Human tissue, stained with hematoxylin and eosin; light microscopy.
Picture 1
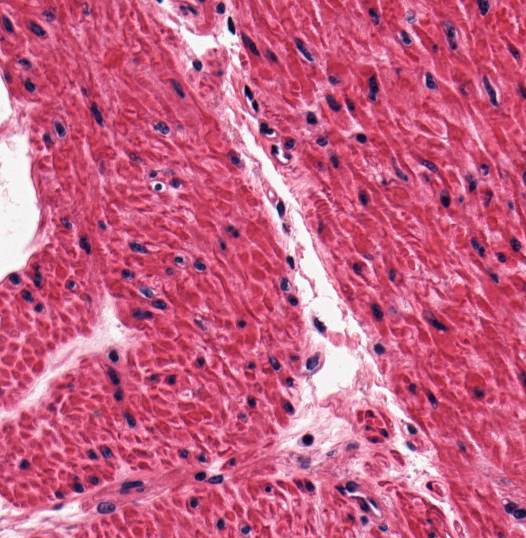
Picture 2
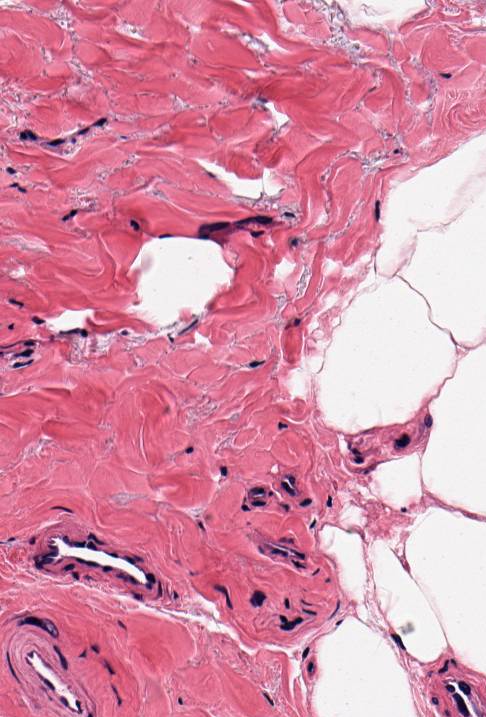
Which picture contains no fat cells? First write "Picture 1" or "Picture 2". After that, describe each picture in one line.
Picture 1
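Picture 1: No fat cells are present anywhere in the field.
Picture 2: Dense pink collagen fills the left and central field, with fat occupying the right side.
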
